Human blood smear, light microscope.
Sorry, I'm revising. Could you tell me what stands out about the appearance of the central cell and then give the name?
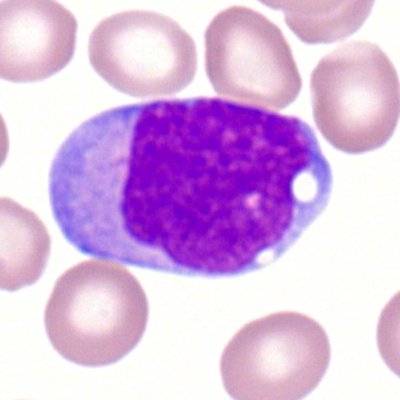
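Toward the right side of the cell sits the nucleus. Its left border runs as a fairly straight line. The broadest band of cytoplasm lies to the left of the nucleus. Two small, clear, round vacuoles lie at the right edge of the cell. This cell is a myeloblast.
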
